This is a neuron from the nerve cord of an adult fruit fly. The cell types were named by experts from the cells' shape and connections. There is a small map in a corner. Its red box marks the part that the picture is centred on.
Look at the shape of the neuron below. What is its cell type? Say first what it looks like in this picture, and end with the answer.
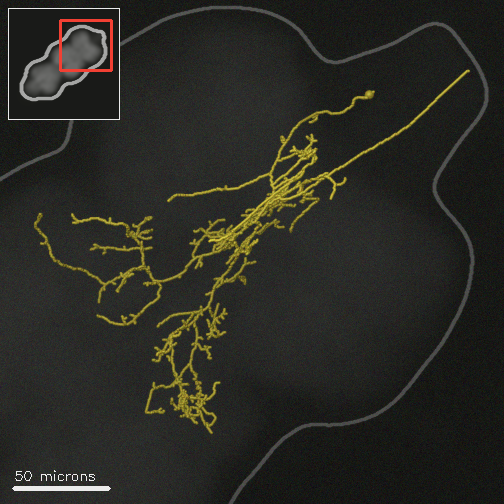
By the scale bar it is about 250 microns wide in this view. The picture shows dozens of branch ends. It is an ascending neuron. Its cell type is AN08B066.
